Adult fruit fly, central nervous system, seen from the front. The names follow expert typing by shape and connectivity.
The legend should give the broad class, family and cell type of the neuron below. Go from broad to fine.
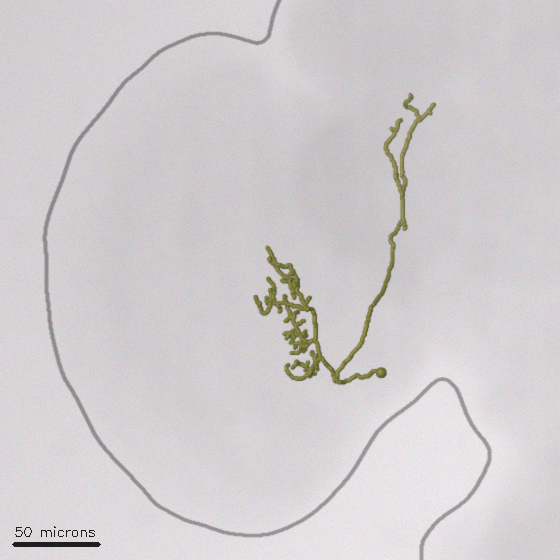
visual projection neuron; MeVP; MeVP5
